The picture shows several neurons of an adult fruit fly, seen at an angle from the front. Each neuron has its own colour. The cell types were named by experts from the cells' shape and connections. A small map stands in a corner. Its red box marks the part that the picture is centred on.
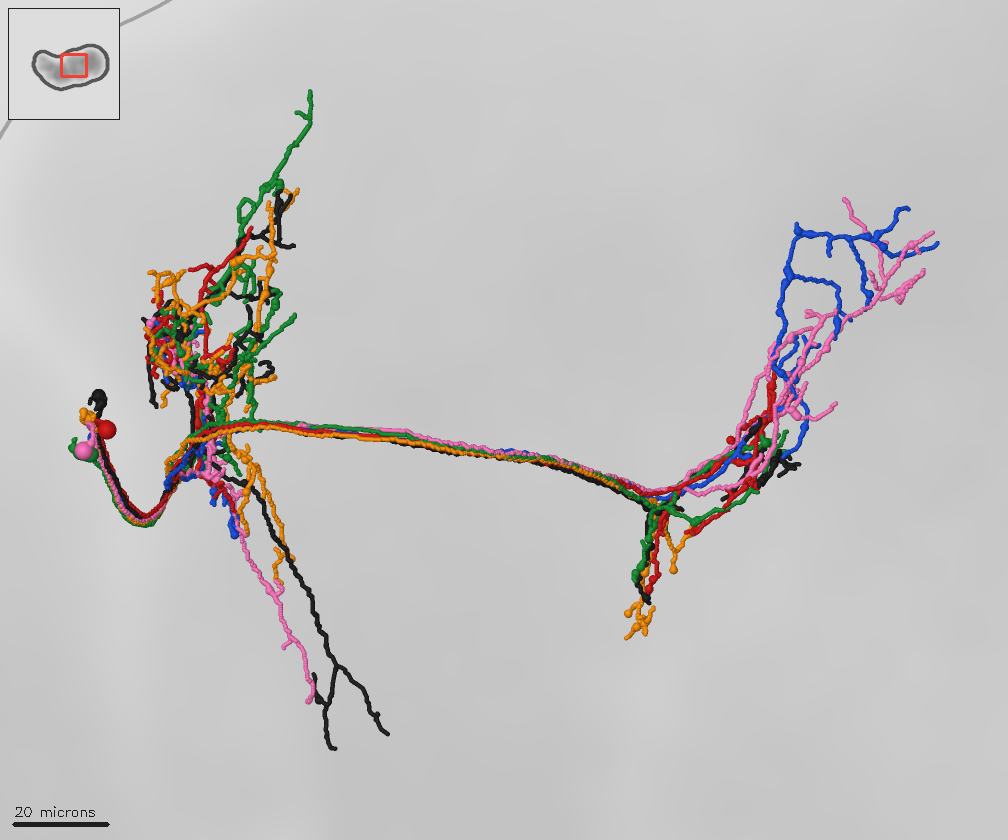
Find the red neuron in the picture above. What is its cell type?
PLP046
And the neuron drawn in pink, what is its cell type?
PLP042_c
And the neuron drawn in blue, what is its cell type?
PLP042_b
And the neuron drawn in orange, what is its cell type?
PLP043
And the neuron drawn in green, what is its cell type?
PLP042a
